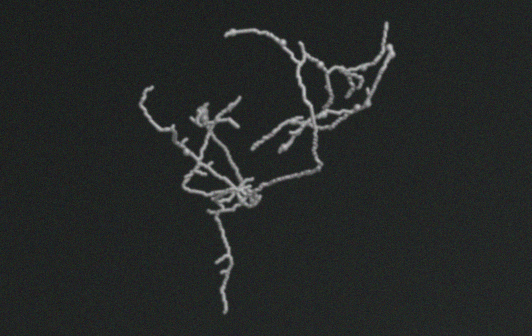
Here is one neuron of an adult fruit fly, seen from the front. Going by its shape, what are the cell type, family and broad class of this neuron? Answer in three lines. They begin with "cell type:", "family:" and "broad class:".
cell type: CB1060
family: hemilineage VLPd&p1_posterior
broad class: central-brain intrinsic neuron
